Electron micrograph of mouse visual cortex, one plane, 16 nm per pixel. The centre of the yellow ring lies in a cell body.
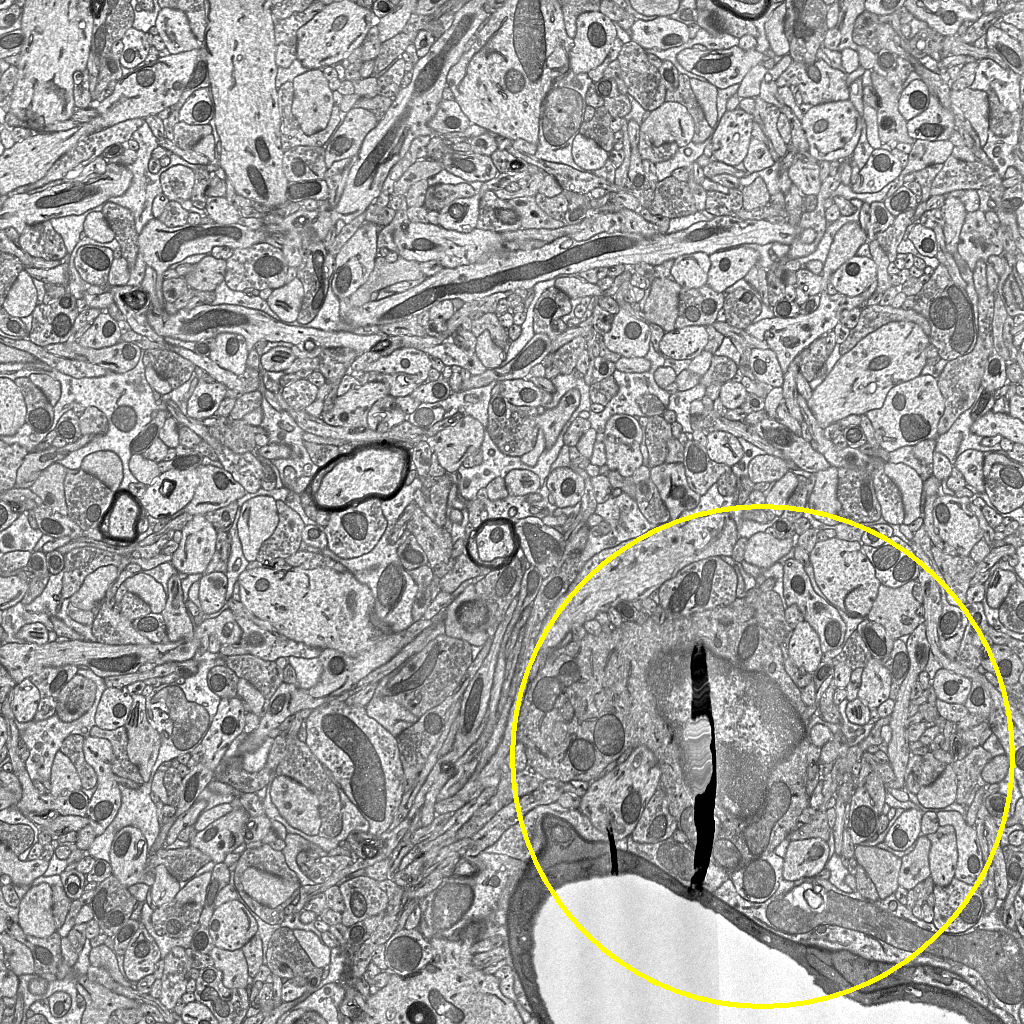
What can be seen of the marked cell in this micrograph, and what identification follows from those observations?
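Look first at the nucleus: its interior is mottled, with darker grey patches on a paler granular background. A black crack runs vertically through it. Just below the cell body lies a blood vessel with a wide, empty, pale lumen. This cell is an oligodendrocyte.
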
